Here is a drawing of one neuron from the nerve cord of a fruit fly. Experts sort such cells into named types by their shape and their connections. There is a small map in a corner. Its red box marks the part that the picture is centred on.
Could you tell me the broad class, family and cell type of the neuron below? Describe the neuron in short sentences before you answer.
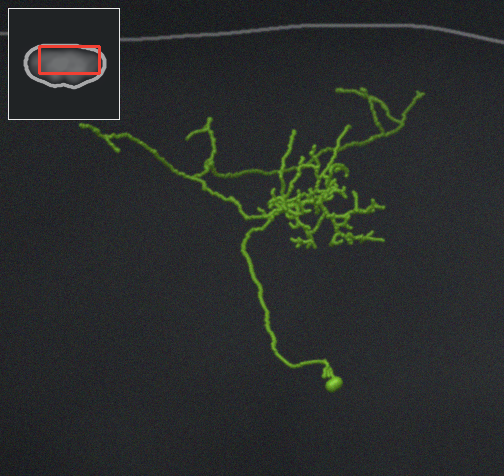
Dozens of branch ends can be seen. As drawn here it is about as wide as it is tall. This is a nerve-cord intrinsic neuron. Its family is hemilineage 08B. It is of cell type IN08B088.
